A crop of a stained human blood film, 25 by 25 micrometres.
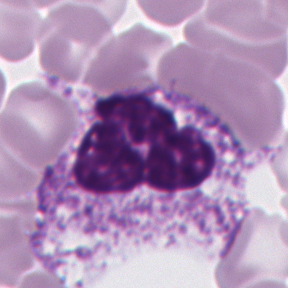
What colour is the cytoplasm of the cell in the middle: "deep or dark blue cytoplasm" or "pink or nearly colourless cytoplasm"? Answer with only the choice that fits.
Pink or nearly colourless cytoplasm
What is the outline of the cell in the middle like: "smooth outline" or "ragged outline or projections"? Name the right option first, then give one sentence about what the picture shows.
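Ragged outline or projections. The cell outline is irregular and ragged.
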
